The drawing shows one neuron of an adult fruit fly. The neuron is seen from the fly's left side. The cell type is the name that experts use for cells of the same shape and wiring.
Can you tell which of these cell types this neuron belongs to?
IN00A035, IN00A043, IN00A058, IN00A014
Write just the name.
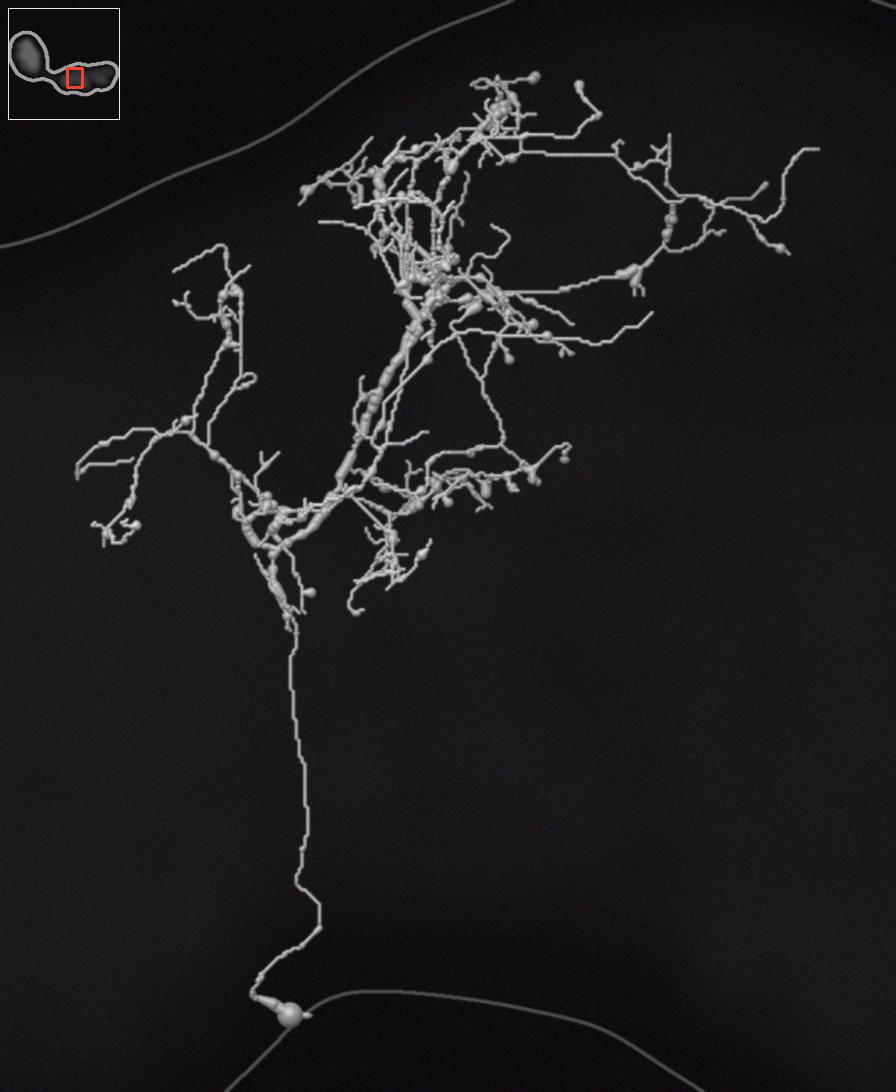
IN00A043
